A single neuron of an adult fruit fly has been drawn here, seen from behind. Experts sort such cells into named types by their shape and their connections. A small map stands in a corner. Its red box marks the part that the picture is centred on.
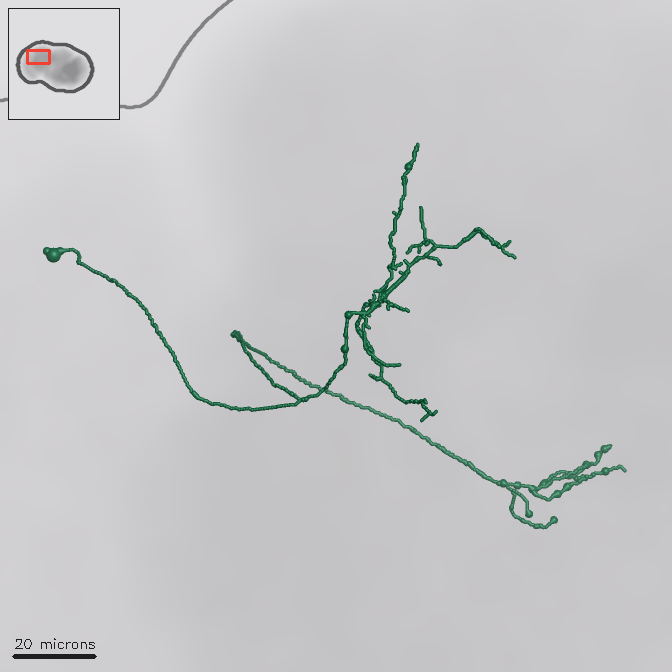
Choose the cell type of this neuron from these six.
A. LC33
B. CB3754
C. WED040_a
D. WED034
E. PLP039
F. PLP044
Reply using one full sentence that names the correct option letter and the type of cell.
What option B names, CB3754, is the cell type of the neuron.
